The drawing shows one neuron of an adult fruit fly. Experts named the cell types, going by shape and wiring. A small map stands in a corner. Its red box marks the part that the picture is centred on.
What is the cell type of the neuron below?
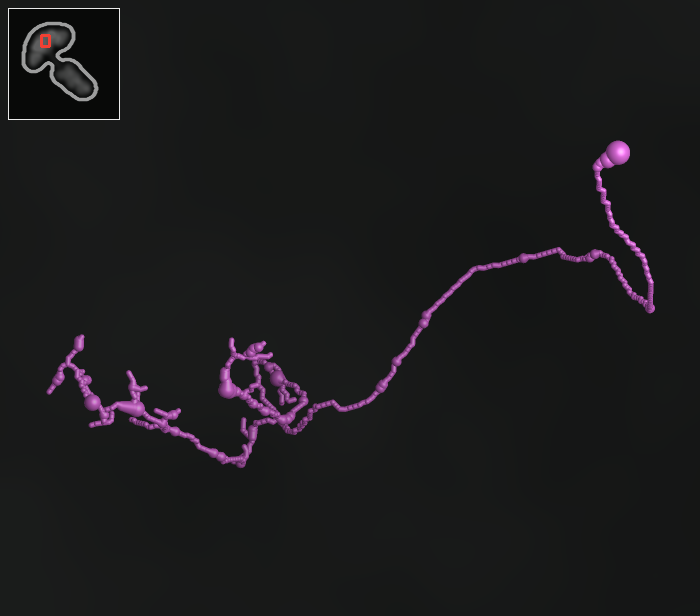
vDeltaM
